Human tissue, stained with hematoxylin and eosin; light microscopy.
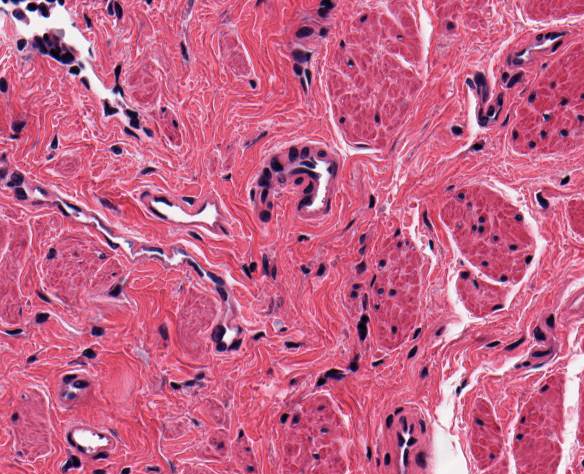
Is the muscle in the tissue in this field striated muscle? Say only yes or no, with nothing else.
No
